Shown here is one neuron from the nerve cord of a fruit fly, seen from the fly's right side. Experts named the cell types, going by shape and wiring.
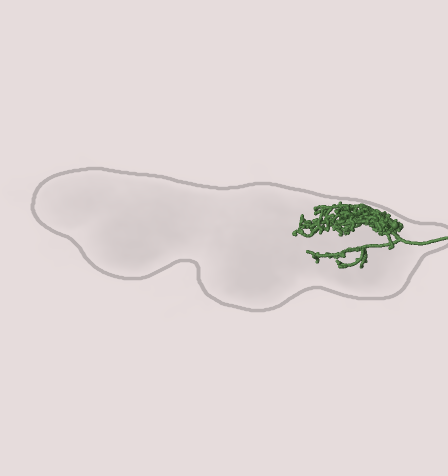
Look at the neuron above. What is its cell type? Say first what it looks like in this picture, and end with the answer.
As drawn here it is wider than it is tall. This is an ascending neuron. It is of cell type ANXXX108.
